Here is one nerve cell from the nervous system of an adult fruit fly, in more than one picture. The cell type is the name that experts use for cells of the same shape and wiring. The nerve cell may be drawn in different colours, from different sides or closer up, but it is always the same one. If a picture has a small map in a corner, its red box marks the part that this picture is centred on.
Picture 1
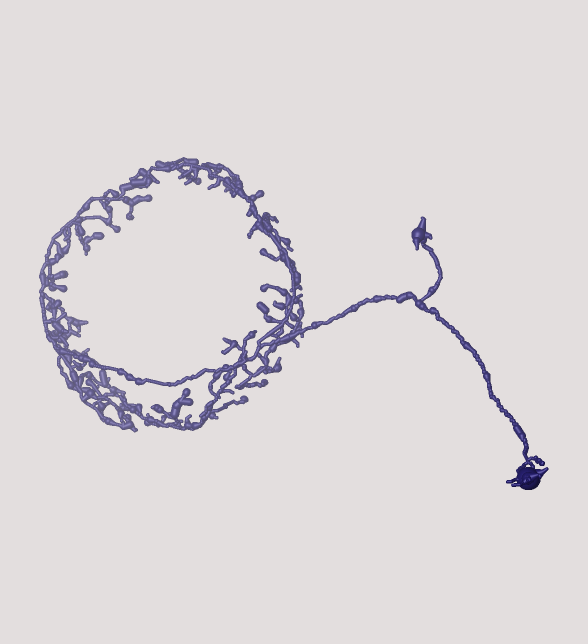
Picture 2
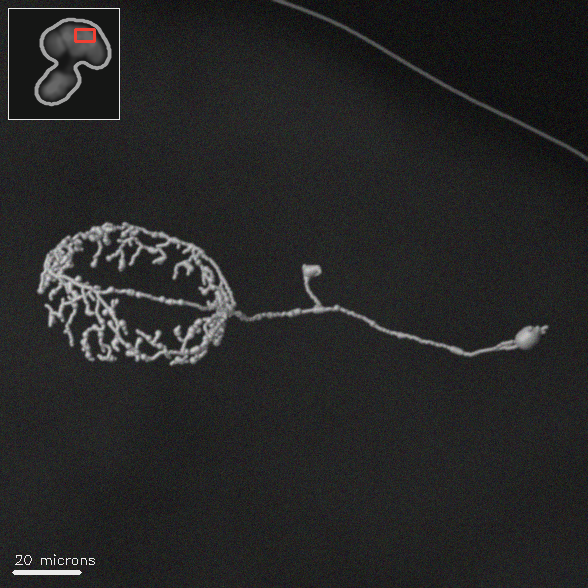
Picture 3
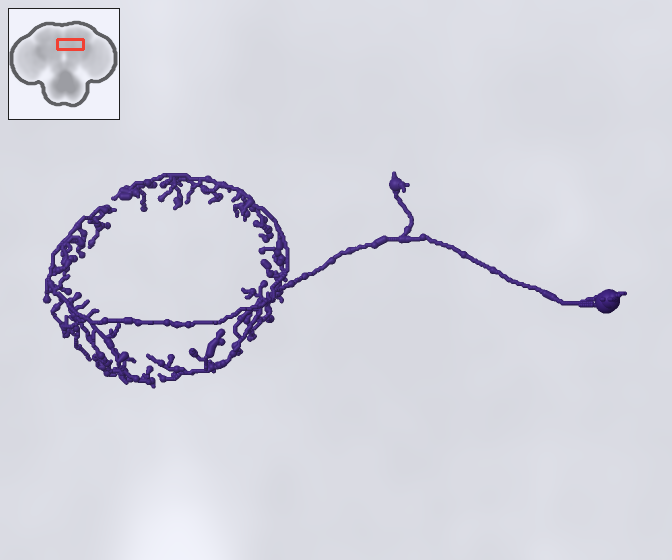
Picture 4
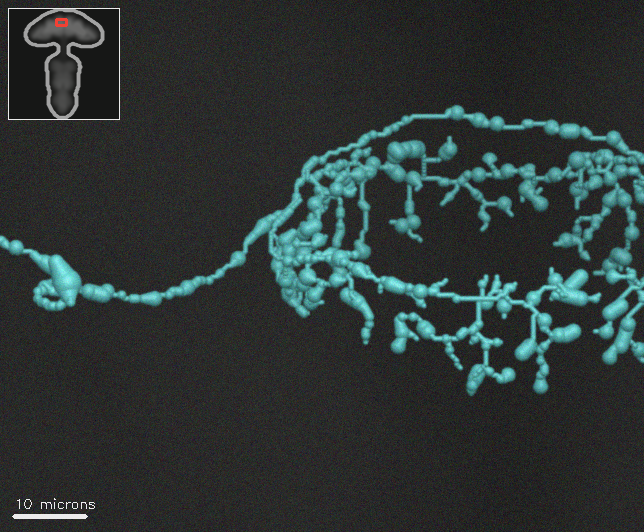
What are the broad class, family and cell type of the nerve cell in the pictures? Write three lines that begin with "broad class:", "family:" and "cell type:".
broad class: central-brain intrinsic neuron
family: hemilineage EBa1
cell type: ER4d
